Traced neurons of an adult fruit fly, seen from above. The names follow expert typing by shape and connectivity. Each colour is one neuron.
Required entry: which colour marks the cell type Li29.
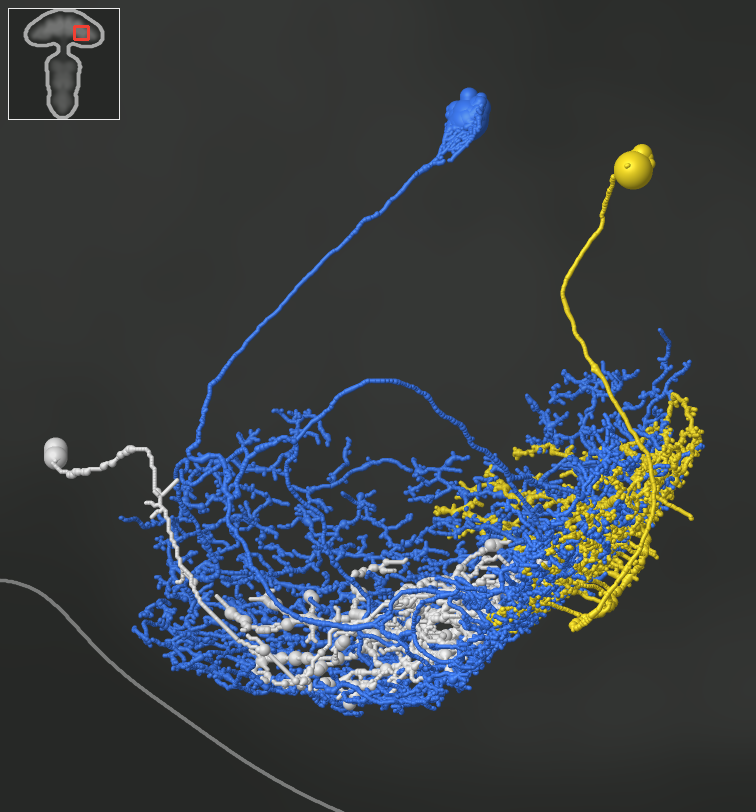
blue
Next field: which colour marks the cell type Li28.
yellow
